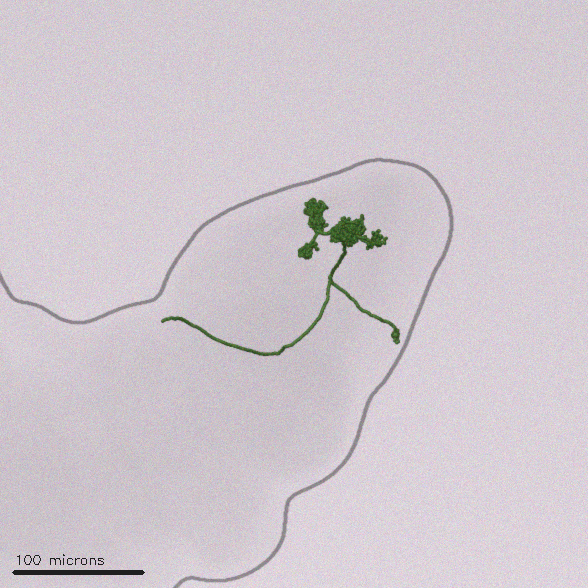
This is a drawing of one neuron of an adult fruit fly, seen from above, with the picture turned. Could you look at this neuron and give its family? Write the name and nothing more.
TmY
